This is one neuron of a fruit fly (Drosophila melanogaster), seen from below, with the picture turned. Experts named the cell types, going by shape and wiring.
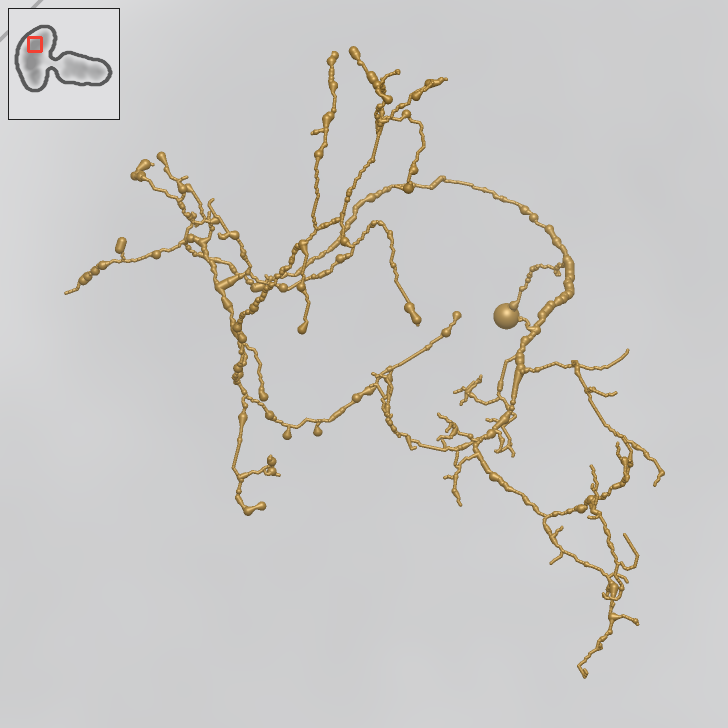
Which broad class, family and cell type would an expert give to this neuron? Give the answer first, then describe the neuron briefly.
Its broad class is central-brain intrinsic neuron. Its family is hemilineage LHd2. Its cell type is CL132. It lies in the brain. The picture shows dozens of branch ends.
